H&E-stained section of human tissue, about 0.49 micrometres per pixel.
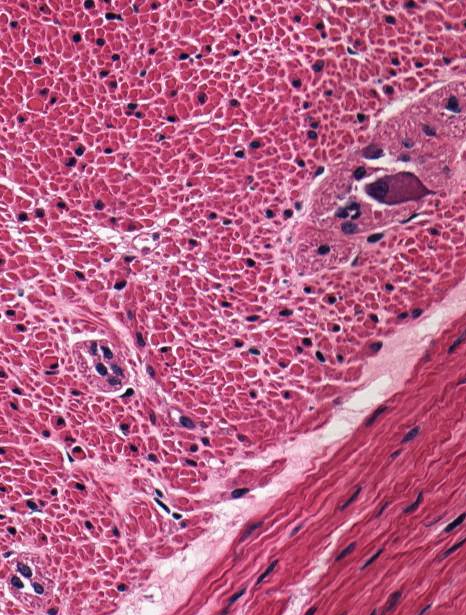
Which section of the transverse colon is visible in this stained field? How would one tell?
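Tissue: smooth muscle; most of the field, upper left, cut across as small polygonal pink profiles. Lower right corner: cut lengthwise, fibres running lower left to upper right, nuclei elongated, cigar-shaped. Cross-cut profiles: small dark round nuclear dots in some.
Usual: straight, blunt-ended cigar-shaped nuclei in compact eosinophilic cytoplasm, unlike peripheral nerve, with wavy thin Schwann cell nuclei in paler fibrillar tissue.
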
